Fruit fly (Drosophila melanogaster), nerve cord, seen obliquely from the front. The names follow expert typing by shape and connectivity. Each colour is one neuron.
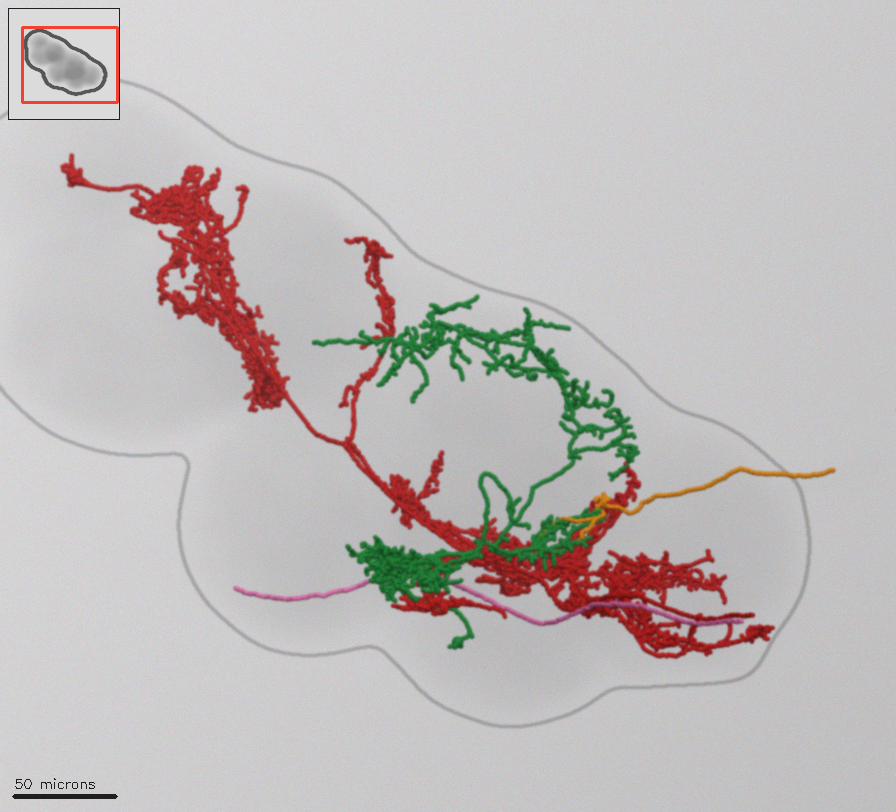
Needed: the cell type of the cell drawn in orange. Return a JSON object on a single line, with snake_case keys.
{"cell_type": "SNta18"}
